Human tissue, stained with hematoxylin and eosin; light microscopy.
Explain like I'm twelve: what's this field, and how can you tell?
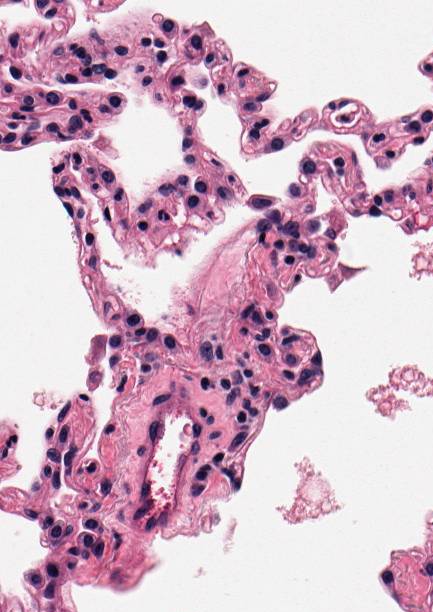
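The structure shown is the alveolus. Thin, branching septa form a lacelike network separating large empty spaces, which are mostly clear and white, with no cells filling them.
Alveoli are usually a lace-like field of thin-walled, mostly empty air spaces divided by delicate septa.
Many plump, rounded nuclei bulge from the surfaces of the septa.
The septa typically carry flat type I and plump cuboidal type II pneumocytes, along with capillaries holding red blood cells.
In the lower centre, a narrow, elongated lumen contains a few red blood cells.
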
